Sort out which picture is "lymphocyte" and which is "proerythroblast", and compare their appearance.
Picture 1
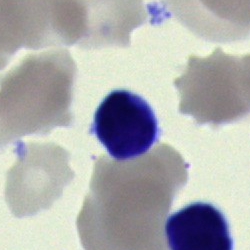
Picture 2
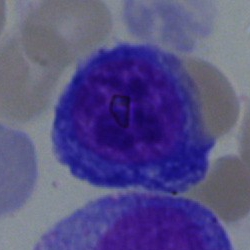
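So the lymphocyte is the one in the first picture, and the proerythroblast is in the second. The lymphocyte is round and smooth, while the proerythroblast is roughly round but with a slightly uneven, bumpy edge. You can't really make out a rim of cytoplasm around the lymphocyte's nucleus, whereas the proerythroblast has a deep blue rim that's widest along the bottom of the cell. The lymphocyte's chromatin is dense and stains a deep, fairly even blue-purple, and no nucleoli show.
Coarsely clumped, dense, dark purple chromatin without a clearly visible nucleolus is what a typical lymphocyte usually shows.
Neither cell has any distinct granules. In the second picture a small dark-outlined angular object sits over the centre of the nucleus, and another nucleated cell lies just below, cut off by the bottom edge.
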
